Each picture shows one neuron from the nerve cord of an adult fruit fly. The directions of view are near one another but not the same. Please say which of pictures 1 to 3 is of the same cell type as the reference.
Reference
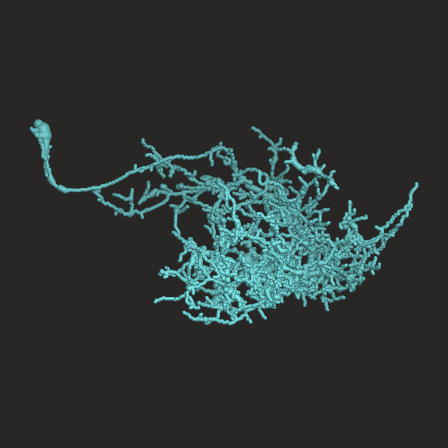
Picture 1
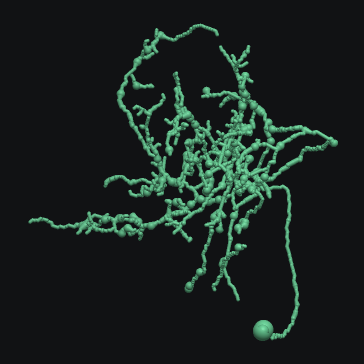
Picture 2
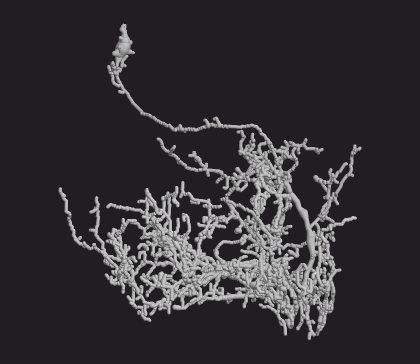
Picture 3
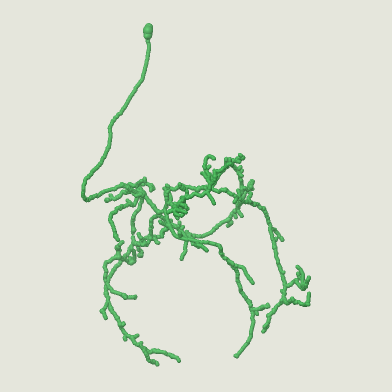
Picture 2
